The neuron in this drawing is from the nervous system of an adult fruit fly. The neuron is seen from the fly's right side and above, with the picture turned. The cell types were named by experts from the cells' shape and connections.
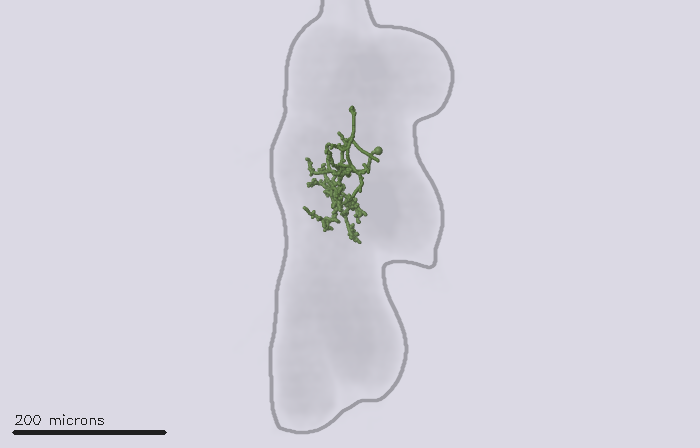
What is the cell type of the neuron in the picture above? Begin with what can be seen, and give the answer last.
From top to bottom in the picture it spans about 180 microns. As drawn here it is taller than it is wide. This is a nerve-cord intrinsic neuron. It is of cell type IN07B055.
